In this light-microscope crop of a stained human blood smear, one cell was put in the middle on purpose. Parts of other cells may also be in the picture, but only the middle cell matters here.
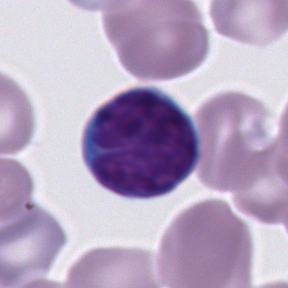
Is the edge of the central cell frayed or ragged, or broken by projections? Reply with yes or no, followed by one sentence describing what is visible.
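No. The cell outline is smooth and round, without surface projections.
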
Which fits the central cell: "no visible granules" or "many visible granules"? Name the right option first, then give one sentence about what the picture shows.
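No visible granules. No granules are visible in the cytoplasm.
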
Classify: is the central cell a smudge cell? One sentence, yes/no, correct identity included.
No, a typical lymphocyte, not a smudge cell, is what sits in the centre of the crop.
